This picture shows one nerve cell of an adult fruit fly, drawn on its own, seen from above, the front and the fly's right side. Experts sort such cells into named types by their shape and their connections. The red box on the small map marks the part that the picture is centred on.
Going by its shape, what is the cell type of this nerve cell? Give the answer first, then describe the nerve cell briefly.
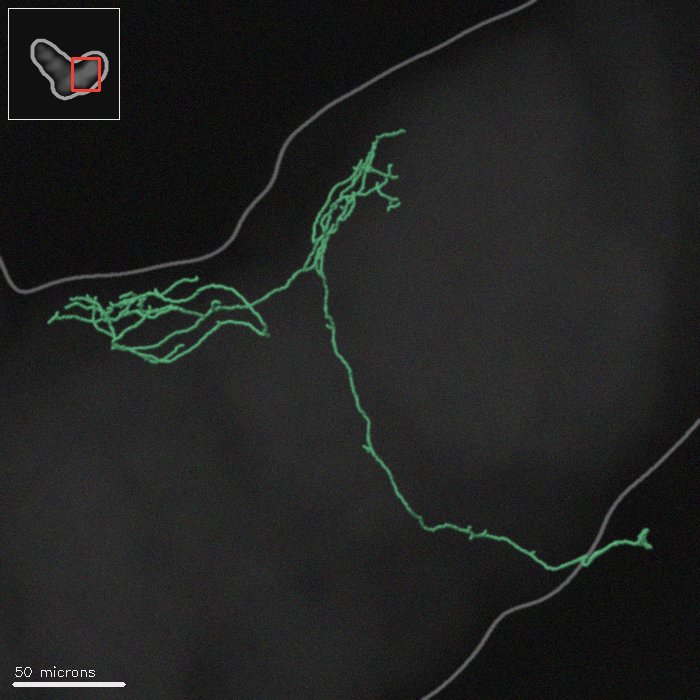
It is of cell type aDT4. It is a central-brain intrinsic neuron. By the scale bar it is about 300 microns wide in this view. In this view it is wider than it is tall.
